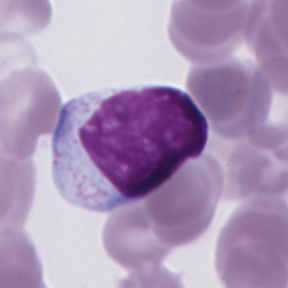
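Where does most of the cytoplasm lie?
Left side, as a broad crescent; only a thin rim on the right.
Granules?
Fine, pink-red, sparsely scattered.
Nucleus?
Single, unlobed, with a broad, fairly straight left border.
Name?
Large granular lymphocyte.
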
